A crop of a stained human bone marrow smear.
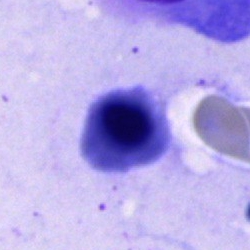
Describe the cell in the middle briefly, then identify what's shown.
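Starting with the outline: roughly round, its edge slightly uneven and somewhat angular. Next, the nucleus stains very dark, almost black, and looks uniformly dense. The cytoplasm is deep blue, and its rim around the nucleus is broader toward the lower left than toward the upper right. This is an erythroblast.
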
